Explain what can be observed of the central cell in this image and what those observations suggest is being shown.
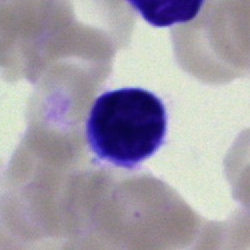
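Round in outline, this cell has a nucleus that fills almost all of it, leaving at most a very thin rim of cytoplasm. The chromatin is dense and stains a very dark purple, and no nucleolus can be seen in the nucleus. It is a lymphocyte.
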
